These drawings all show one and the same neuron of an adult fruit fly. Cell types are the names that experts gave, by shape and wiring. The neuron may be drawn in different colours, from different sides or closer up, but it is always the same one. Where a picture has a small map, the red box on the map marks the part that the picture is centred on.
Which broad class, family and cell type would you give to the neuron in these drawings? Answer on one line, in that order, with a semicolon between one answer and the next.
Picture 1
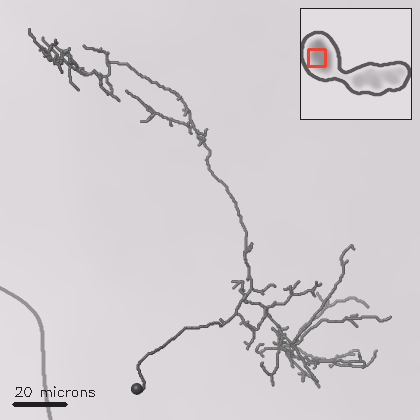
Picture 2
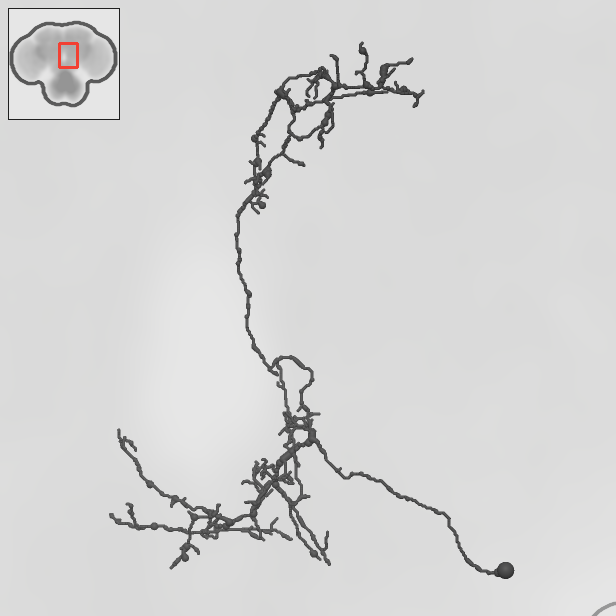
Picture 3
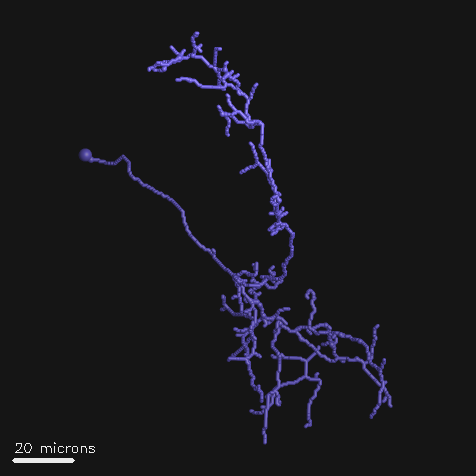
central-brain intrinsic neuron; hemilineage FLAa1; CB2620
